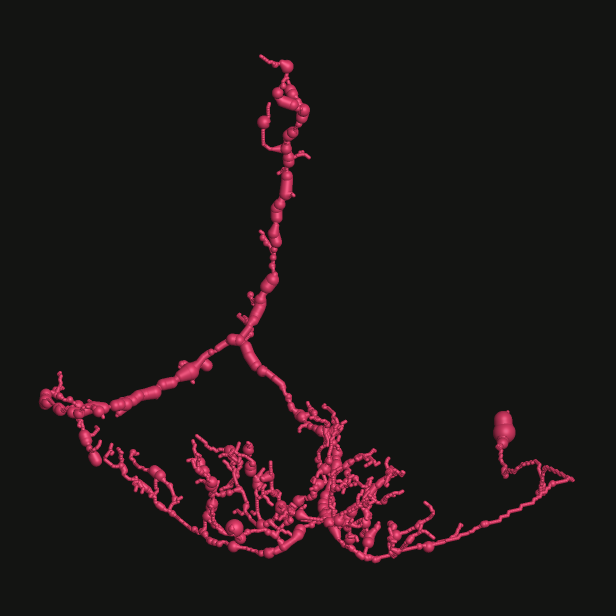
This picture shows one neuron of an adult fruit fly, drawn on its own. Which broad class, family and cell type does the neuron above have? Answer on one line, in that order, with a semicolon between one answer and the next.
nerve-cord intrinsic neuron; hemilineage 14A; IN14A018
